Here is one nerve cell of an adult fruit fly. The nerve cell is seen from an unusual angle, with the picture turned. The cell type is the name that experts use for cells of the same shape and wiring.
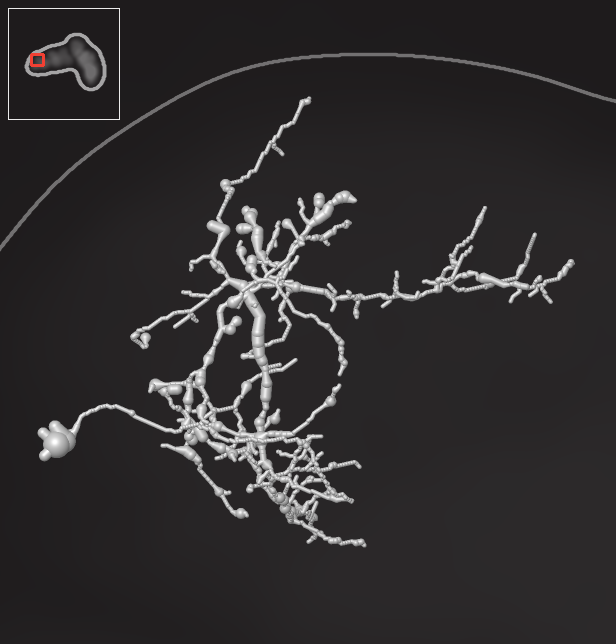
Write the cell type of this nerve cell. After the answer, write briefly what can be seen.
It is of cell type IN01B016. Its broad class is nerve-cord intrinsic neuron. Dozens of branch ends can be seen. In this view it is about as wide as it is tall.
